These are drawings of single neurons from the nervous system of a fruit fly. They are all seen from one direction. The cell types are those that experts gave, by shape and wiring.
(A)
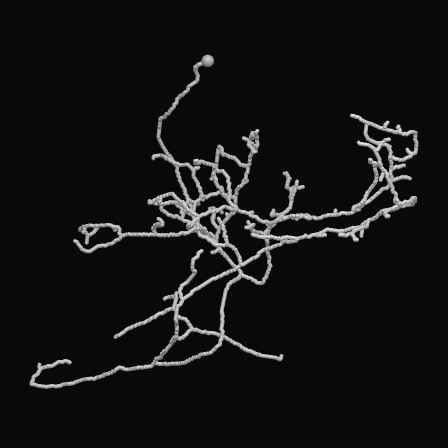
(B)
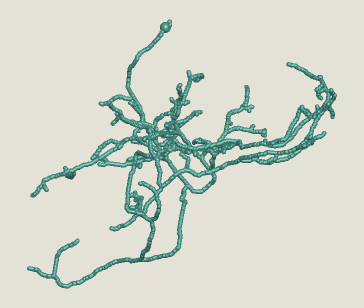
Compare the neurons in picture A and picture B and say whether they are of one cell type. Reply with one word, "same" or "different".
different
